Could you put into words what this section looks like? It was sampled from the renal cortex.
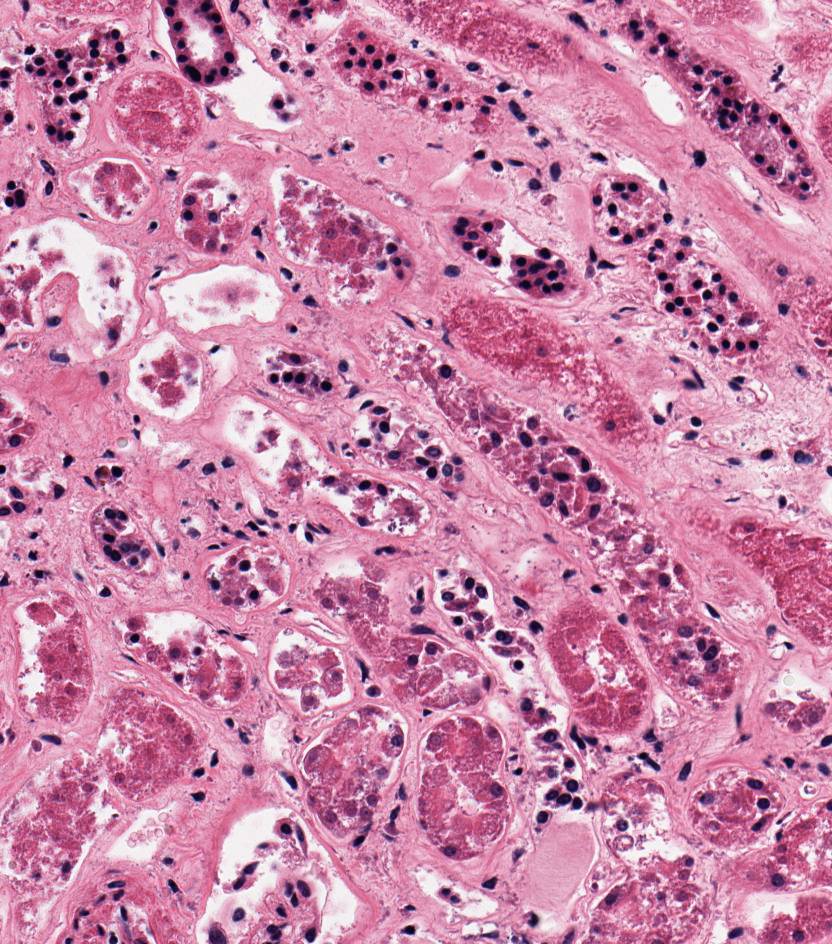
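Tubule profiles, cut in cross and oblique section, pack the whole field, separated by narrow bands of interstitium. Elongated profiles through the centre and right run diagonally from upper left to lower right. Many tubules are filled with coarsely granular, deep pink material. Nuclei within the tubules are small, round and very dark, often in crowded clusters.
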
